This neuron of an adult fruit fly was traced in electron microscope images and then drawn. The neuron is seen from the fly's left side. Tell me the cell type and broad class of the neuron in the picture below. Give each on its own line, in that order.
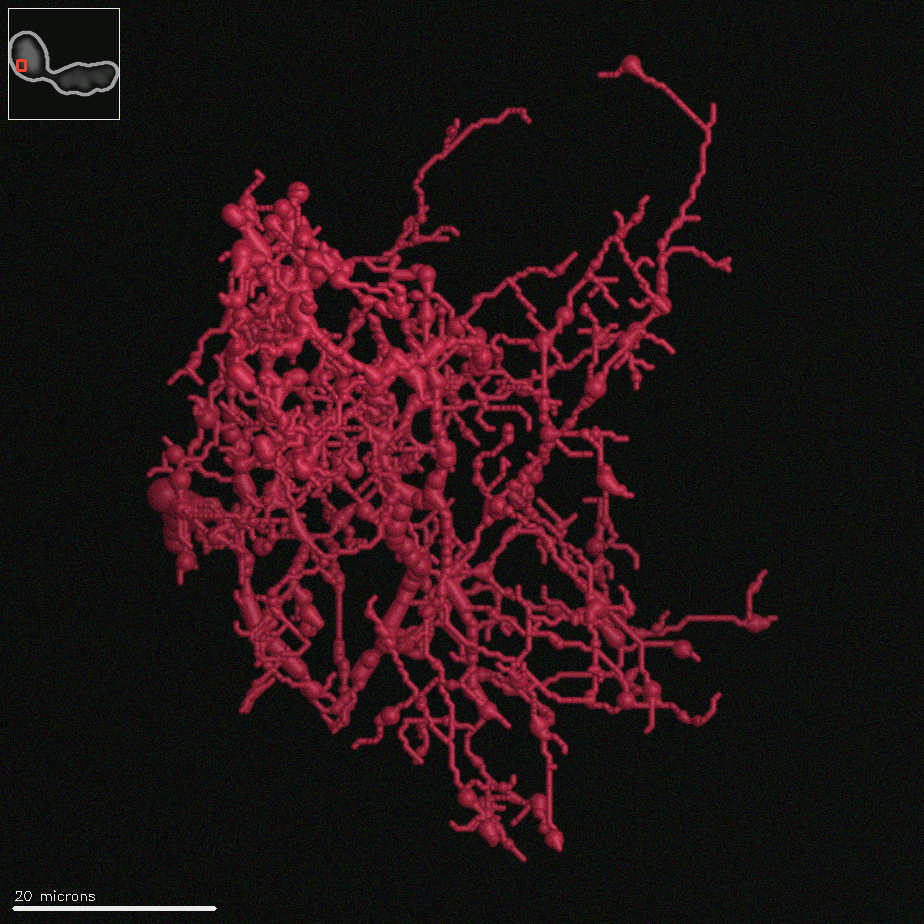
GNG084
central-brain intrinsic neuron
